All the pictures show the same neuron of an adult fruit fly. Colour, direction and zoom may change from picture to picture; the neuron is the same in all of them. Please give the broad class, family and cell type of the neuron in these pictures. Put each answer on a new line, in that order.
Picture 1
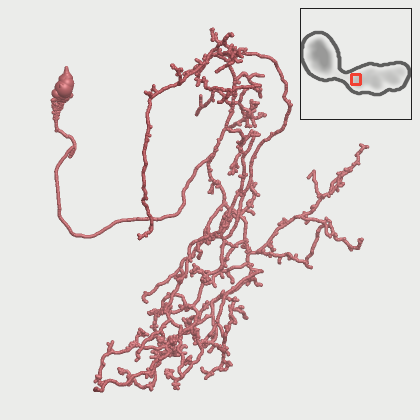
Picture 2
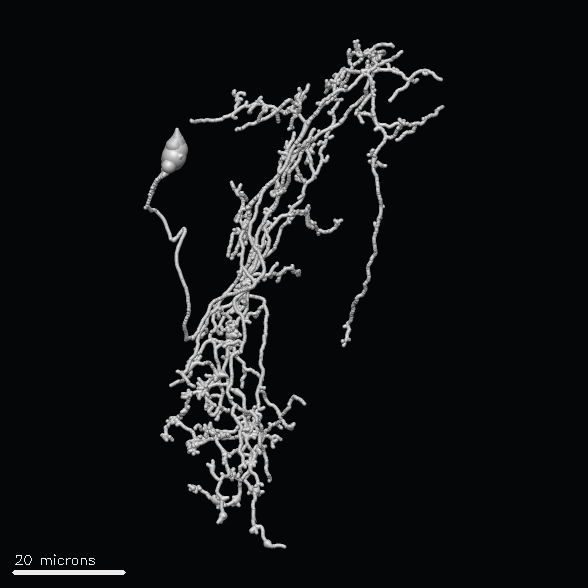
nerve-cord intrinsic neuron
hemilineage 08A
IN08A024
